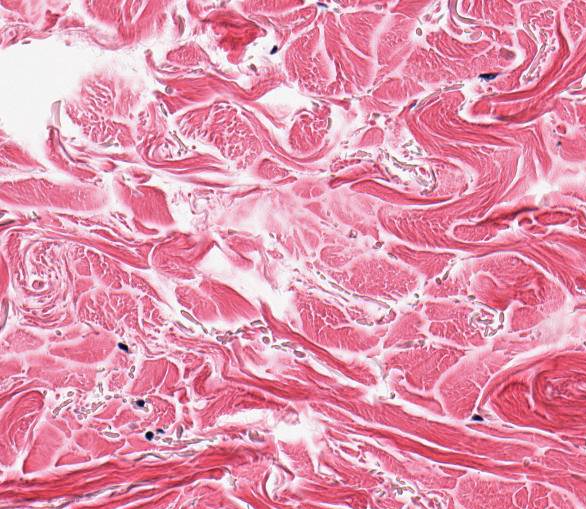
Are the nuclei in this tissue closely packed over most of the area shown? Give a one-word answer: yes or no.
No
